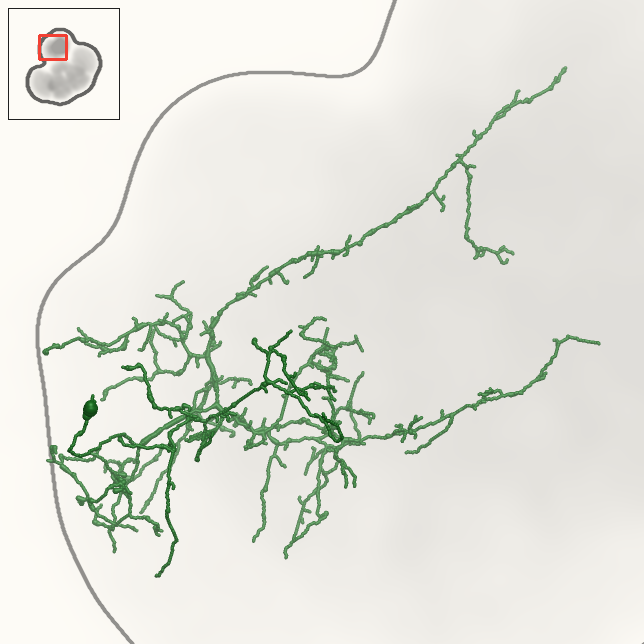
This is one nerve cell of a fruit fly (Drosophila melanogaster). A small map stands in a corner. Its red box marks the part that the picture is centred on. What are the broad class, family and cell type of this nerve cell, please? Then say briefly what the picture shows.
Its broad class is nerve-cord intrinsic neuron. The family is hemilineage 20A.22A. It is of cell type IN20A.22A012. In this view it is about as wide as it is tall.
